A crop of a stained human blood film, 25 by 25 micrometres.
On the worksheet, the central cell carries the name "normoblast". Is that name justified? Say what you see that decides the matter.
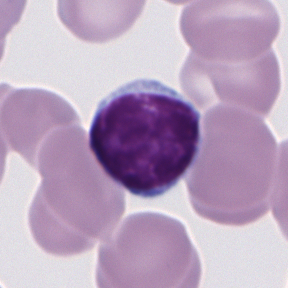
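The cytoplasm of this cell is pale blue.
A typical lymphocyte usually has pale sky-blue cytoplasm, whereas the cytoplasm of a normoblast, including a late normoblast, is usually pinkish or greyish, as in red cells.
The colour therefore goes with typical lymphocyte and against normoblast. The cell measures about 10 micrometres across.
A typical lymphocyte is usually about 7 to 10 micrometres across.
The size lies within that range and goes with typical lymphocyte. Its chromatin is dense, dark purple and coarsely clumped.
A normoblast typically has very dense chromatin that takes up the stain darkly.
The chromatin therefore does not count against normoblast. The nucleus is round in outline, about 9 micrometres across and fills about 80% of the cell's area, with no nucleoli visible; the cytoplasm forms only a thin rim around it. The outline is smooth, without surface projections, and no granules are seen in the cytoplasm. On balance, the name normoblast does not fit; the cell is a typical lymphocyte.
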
